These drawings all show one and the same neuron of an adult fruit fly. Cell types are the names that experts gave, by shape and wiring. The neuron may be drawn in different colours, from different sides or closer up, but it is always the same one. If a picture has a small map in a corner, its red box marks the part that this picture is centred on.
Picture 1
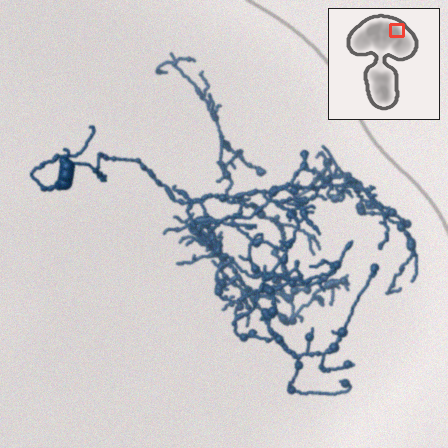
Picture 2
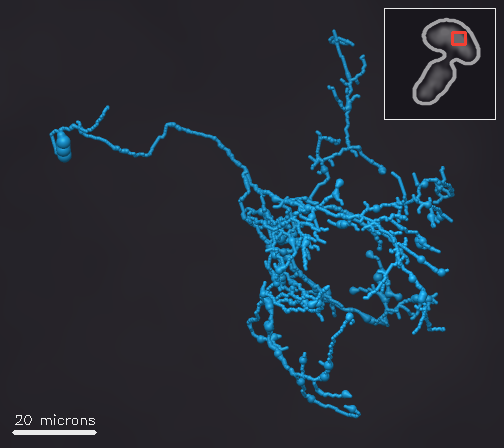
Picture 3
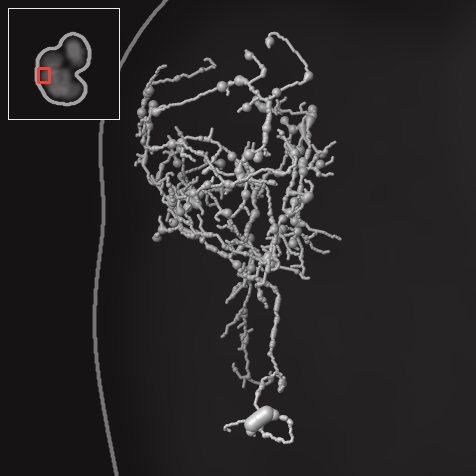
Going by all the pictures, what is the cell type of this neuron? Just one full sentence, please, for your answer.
The cell type carried by this neuron is LHPD4d2_b.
